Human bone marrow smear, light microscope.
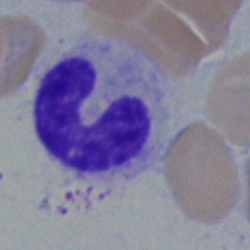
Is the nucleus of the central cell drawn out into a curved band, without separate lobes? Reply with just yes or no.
Yes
